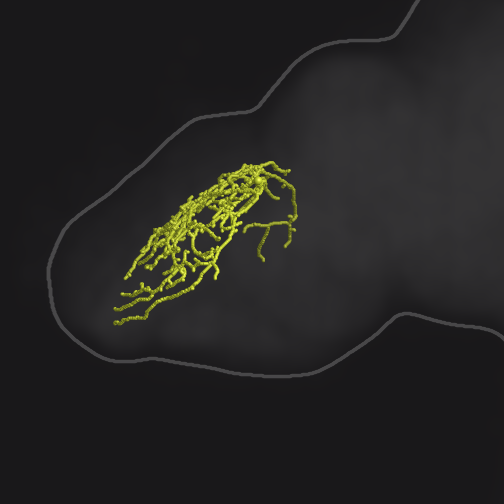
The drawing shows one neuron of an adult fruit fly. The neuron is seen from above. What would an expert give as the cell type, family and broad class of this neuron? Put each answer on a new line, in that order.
Cm28
Cm
optic-lobe intrinsic neuron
